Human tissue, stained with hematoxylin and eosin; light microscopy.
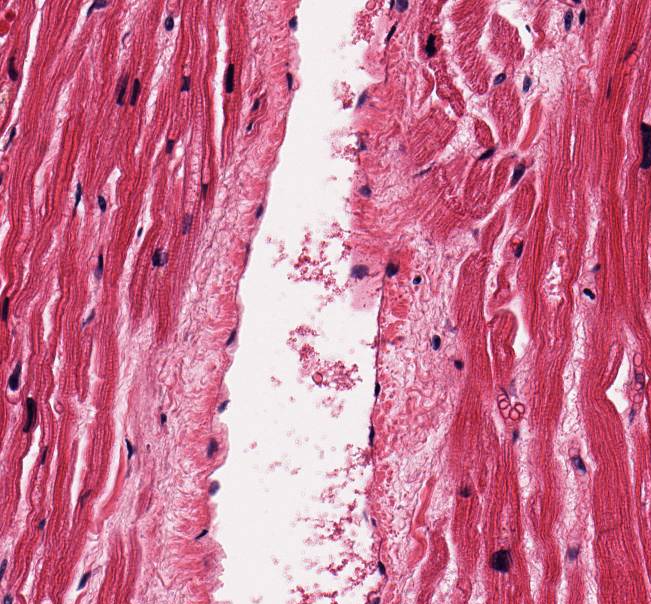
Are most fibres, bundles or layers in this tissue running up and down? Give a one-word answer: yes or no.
Yes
